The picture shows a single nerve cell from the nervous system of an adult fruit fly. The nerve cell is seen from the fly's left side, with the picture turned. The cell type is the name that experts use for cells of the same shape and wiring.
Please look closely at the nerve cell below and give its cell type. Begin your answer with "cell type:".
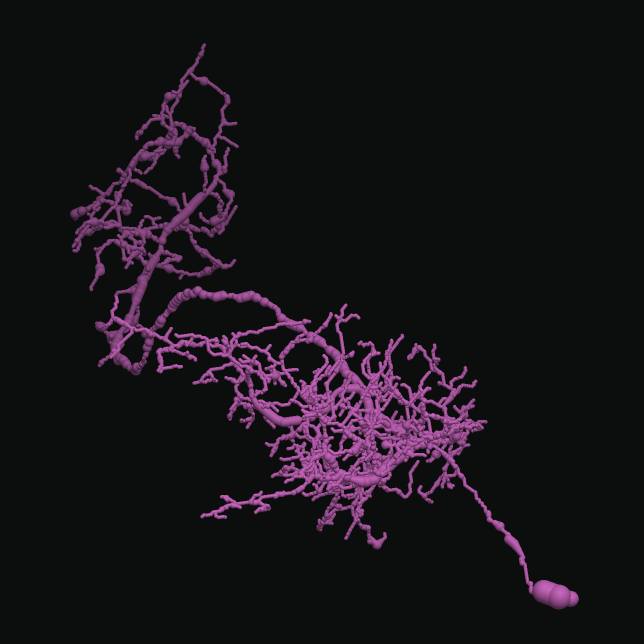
cell type: PS203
